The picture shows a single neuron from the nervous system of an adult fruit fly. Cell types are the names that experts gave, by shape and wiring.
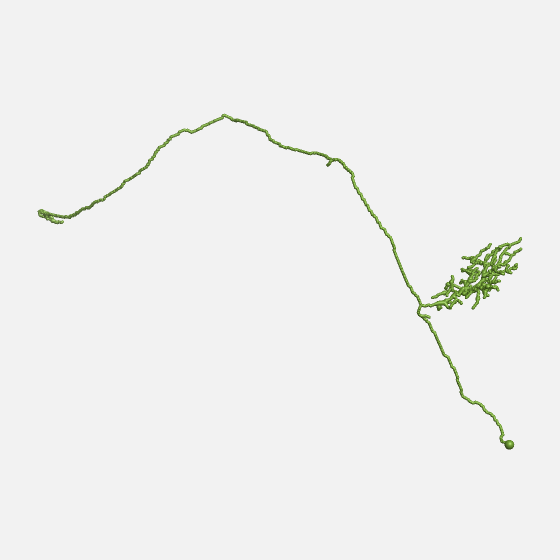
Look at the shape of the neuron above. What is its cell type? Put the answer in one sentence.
The cell type is MeTu1.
